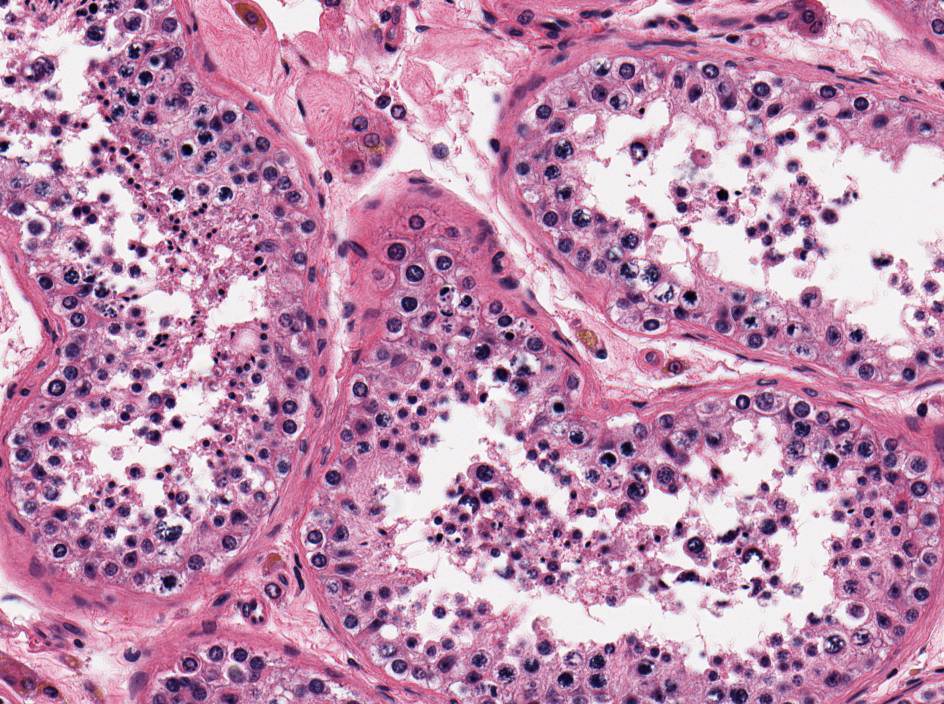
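Testis: tubules lined by stratified epithelium many cell layers thick. Its middle layers hold many large round spermatocyte nuclei with coarse, clumped dark chromatin. Toward the lumen, small dark round spermatid nuclei gather. Upper centre, between tubules: cell clusters, abundant pink cytoplasm, round nuclei.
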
